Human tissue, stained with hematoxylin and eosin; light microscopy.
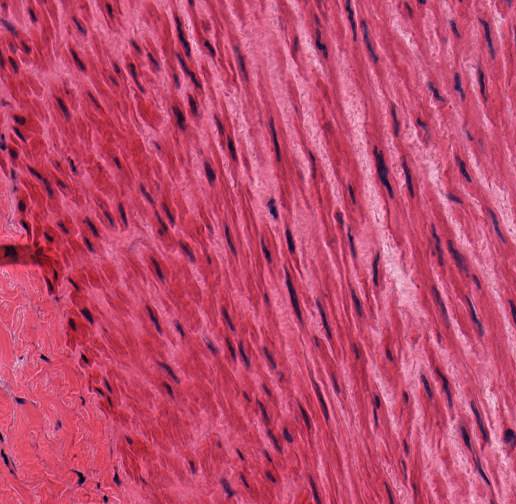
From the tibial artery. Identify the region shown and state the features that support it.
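Here you have the tunica media. Notice that closely packed smooth muscle cells, parallel to one another, fill nearly the whole field, running obliquely from upper left to lower right, their nuclei elongated and cigar-shaped with blunt ends.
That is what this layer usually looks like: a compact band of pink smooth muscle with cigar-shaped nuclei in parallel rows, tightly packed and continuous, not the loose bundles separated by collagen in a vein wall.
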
